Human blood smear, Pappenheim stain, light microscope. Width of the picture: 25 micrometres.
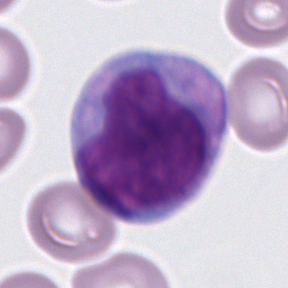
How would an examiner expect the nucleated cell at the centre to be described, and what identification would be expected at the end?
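You'll notice the nucleus has a notch in its upper edge, which gives it a folded, bean-like shape, and it sits toward the lower left of the cell. At about 13 by 11 micrometres, it fills about 60% of a cell measuring about 16 by 13 micrometres. The cytoplasm is pale greyish-blue, widest along the upper right. This is an atypical promyelocyte.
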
